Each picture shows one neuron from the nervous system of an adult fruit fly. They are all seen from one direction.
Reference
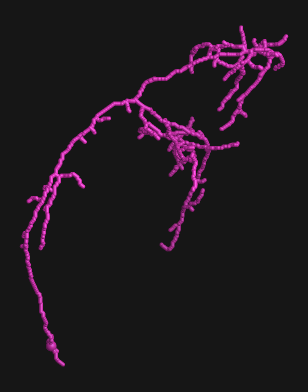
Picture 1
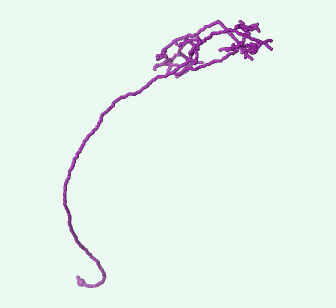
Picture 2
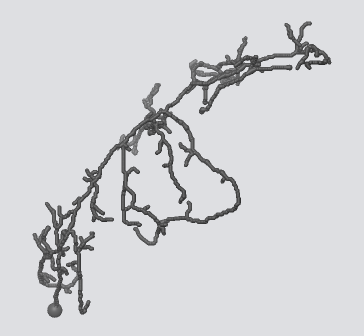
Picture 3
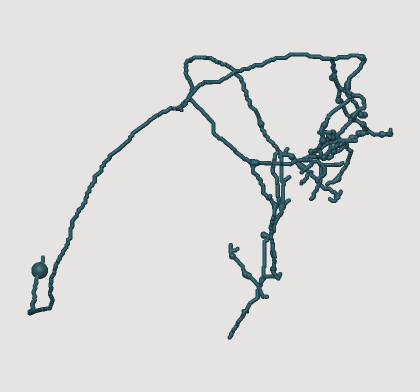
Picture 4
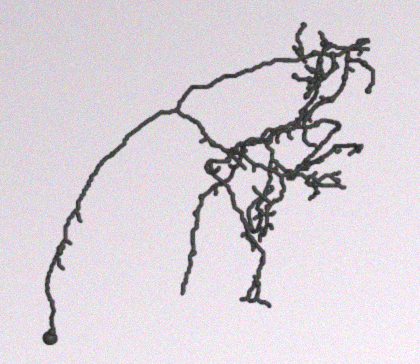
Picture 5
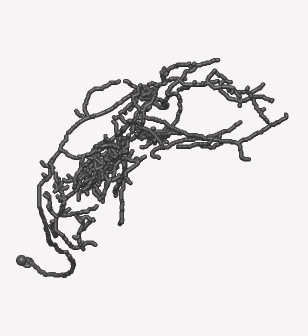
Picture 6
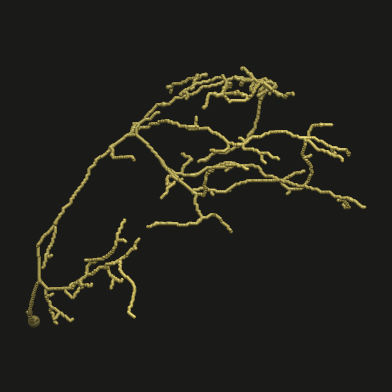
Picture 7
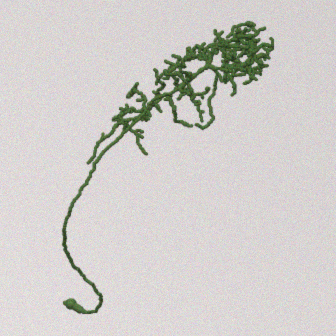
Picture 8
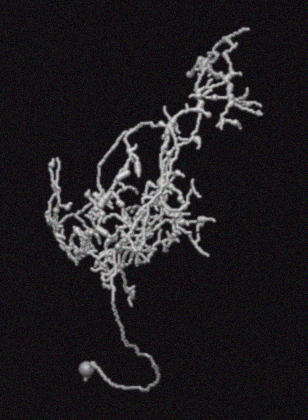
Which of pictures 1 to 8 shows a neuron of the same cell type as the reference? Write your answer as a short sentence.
Picture 4 shows a neuron of the same cell type.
